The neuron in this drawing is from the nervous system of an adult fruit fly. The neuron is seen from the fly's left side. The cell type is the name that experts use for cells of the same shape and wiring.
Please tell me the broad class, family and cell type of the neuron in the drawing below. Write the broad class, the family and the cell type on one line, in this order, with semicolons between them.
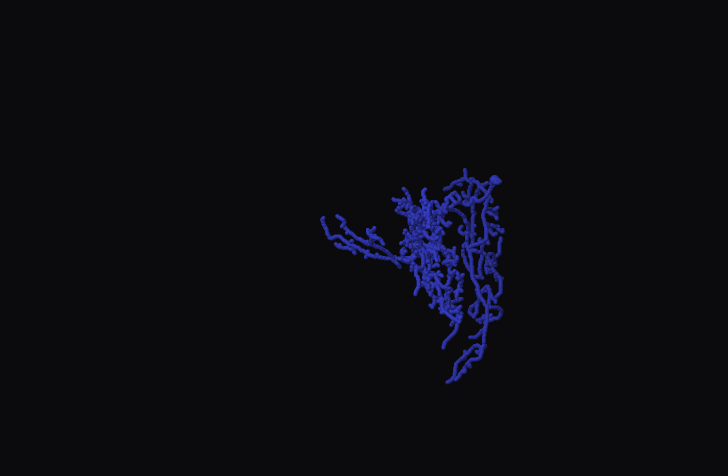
visual centrifugal neuron; hemilineage VLPp&l1_posterior; LoVC15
